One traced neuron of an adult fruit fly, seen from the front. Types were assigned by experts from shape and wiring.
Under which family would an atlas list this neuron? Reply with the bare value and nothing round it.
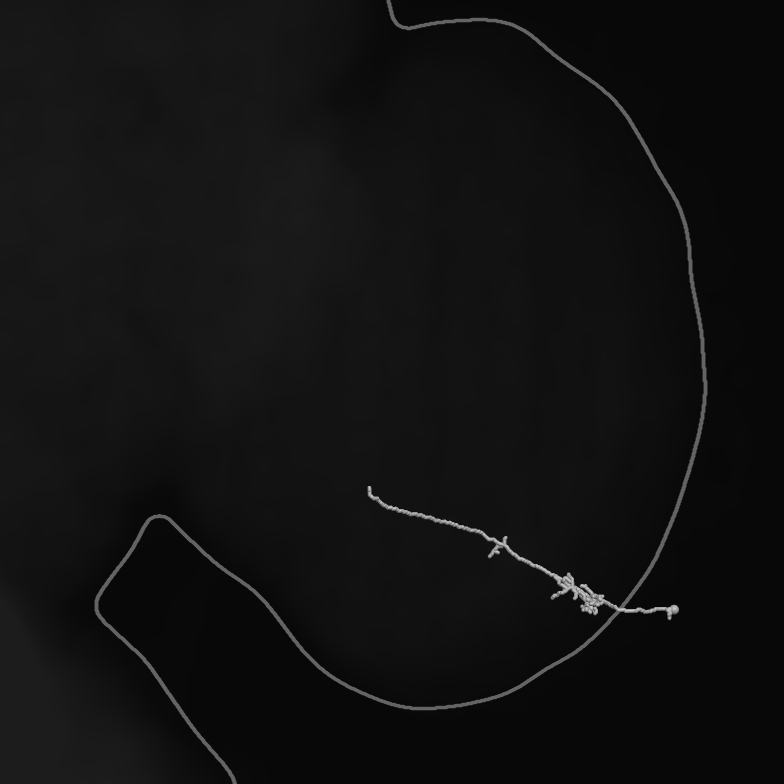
Tm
